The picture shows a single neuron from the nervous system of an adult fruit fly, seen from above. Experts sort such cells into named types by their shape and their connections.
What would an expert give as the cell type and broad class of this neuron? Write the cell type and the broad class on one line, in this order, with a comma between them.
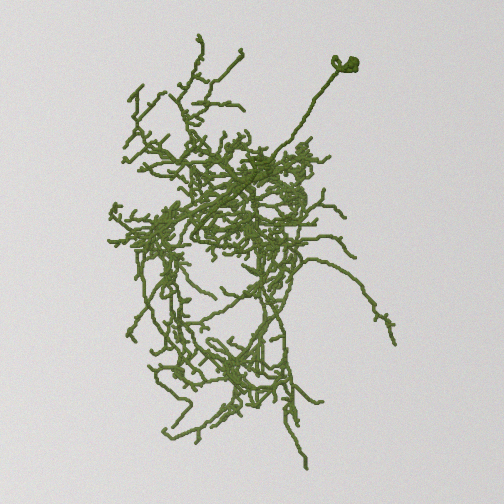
LAL016, central-brain intrinsic neuron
